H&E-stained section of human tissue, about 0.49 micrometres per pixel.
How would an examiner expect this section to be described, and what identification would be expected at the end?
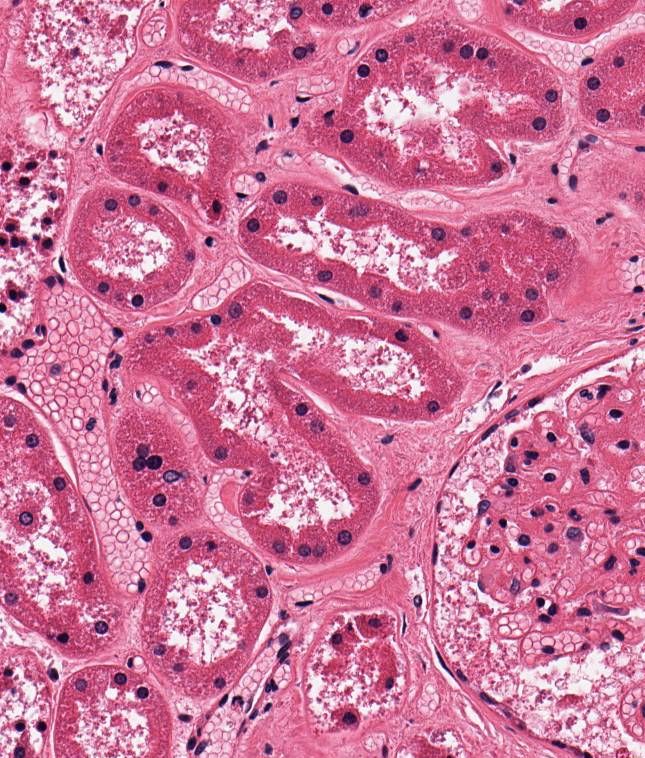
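Closely packed tubules fill most of the field, lined by single-layered cells with abundant, deeply eosinophilic, granular cytoplasm and round, dark, basally placed nuclei. A glomerulus occupies the lower right edge. Lumens hold fluffy pale pink material with small white spaces. This is renal cortex.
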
